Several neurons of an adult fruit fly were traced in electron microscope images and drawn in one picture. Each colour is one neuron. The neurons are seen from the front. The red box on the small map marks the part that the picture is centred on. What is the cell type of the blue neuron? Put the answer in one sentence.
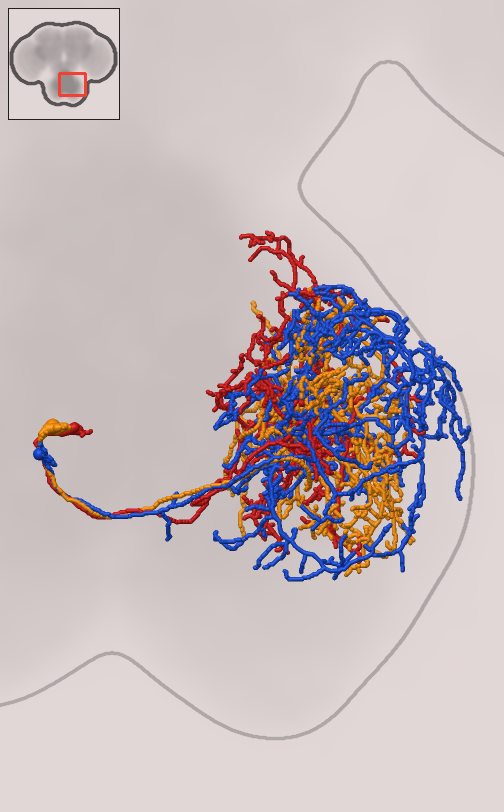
The cell type is IN01A015.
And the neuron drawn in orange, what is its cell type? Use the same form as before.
The cell type is IN01A009.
